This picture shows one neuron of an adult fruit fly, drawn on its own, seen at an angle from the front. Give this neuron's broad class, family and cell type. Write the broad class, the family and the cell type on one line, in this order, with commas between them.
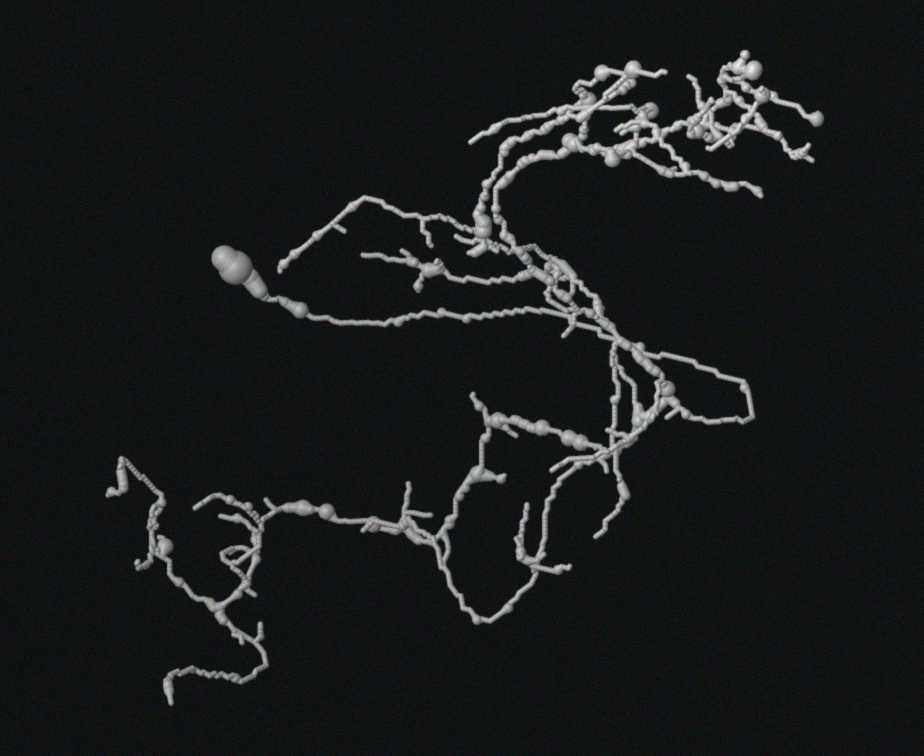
central-brain intrinsic neuron, hemilineage LHp2, CB1201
